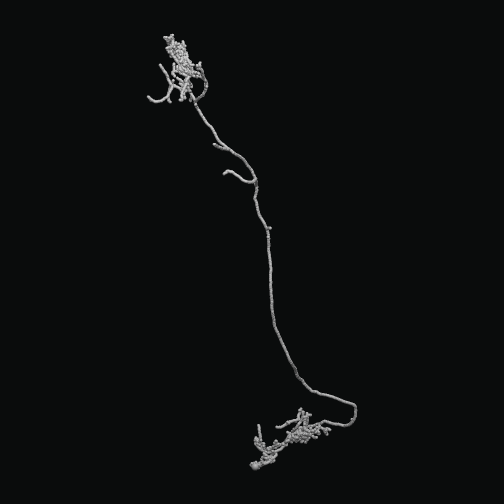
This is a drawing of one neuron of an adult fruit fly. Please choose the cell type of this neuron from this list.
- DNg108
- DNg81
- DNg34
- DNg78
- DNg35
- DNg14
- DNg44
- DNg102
DNg14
